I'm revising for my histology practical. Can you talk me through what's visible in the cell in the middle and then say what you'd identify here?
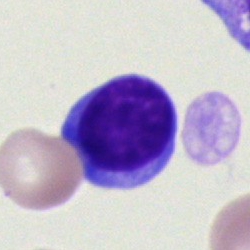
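The outline comes first: rounded, with a smooth edge. Next, the chromatin, which is densely stained dark purple. Then the cytoplasm, which is blue and shows no granules. The cell in the middle is a lymphocyte.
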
